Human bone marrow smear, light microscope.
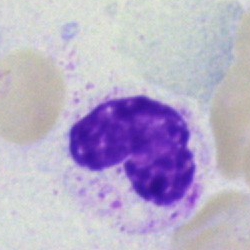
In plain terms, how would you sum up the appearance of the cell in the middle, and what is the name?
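Checking the nucleus first: bean-shaped, indented on its lower side. The cytoplasm is pale and nearly colourless, carrying sparse fine pink-purple granules, and its rim is wider below the nucleus than above. Last, the name: band neutrophil.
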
